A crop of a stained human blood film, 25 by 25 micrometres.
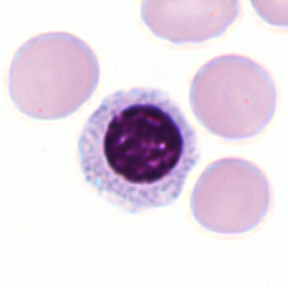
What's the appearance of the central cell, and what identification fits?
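Looking around the nucleus, I find the cytoplasm forming a complete rim. That rim is wider on the lower-left side than on the upper-right. Its texture is finely mottled and lacy, with no distinct coloured granules. The outer edge of the cell looks slightly irregular and fuzzy. So this is a normoblast.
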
